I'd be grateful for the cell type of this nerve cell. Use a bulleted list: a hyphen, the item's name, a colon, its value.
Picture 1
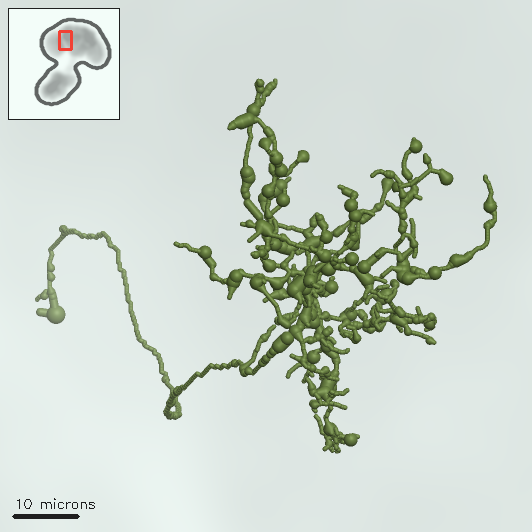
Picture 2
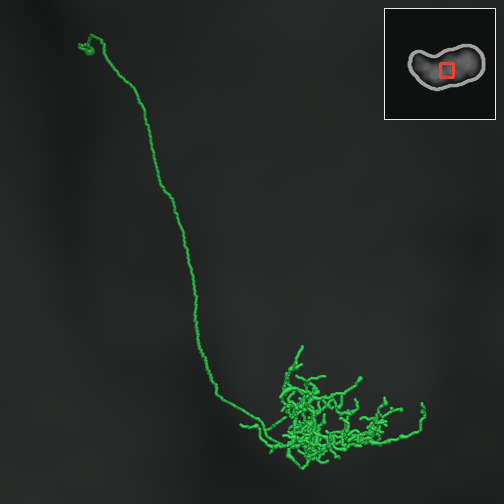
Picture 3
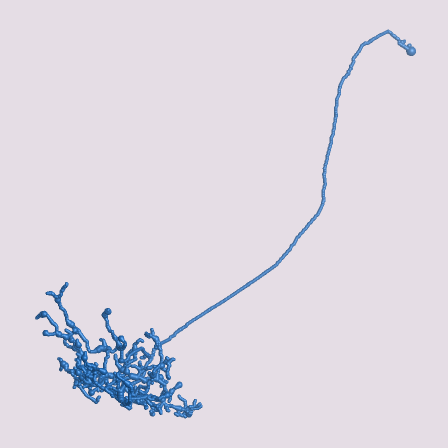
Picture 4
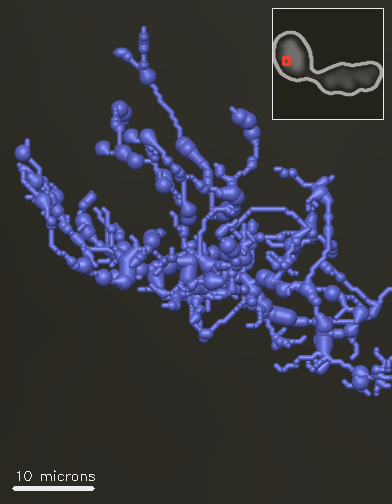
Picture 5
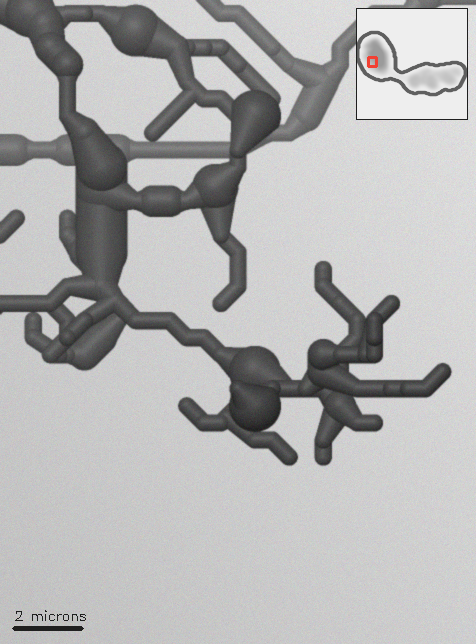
- cell type: AVLP548_b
